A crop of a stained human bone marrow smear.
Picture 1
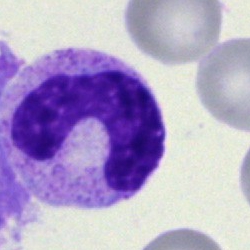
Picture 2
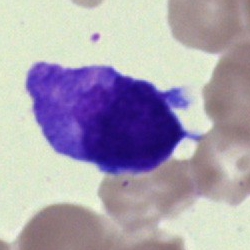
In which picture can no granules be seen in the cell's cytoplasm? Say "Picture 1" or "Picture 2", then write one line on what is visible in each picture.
Picture 2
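What picture 1 shows: Fine purple granules are scattered through the cytoplasm.
What picture 2 shows: No distinct granules are visible in the cytoplasm.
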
